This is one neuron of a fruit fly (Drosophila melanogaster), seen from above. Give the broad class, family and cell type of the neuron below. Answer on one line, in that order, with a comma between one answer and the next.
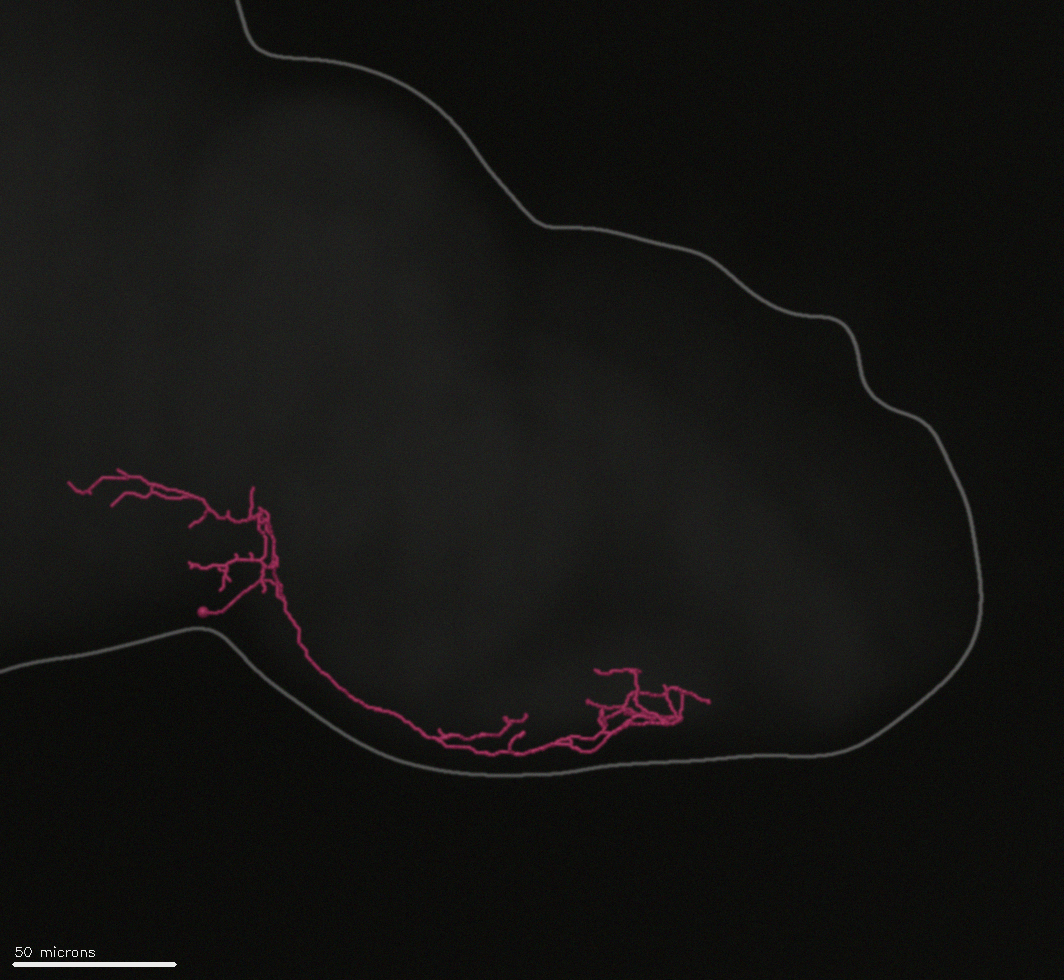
visual centrifugal neuron, LPT, LPT111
